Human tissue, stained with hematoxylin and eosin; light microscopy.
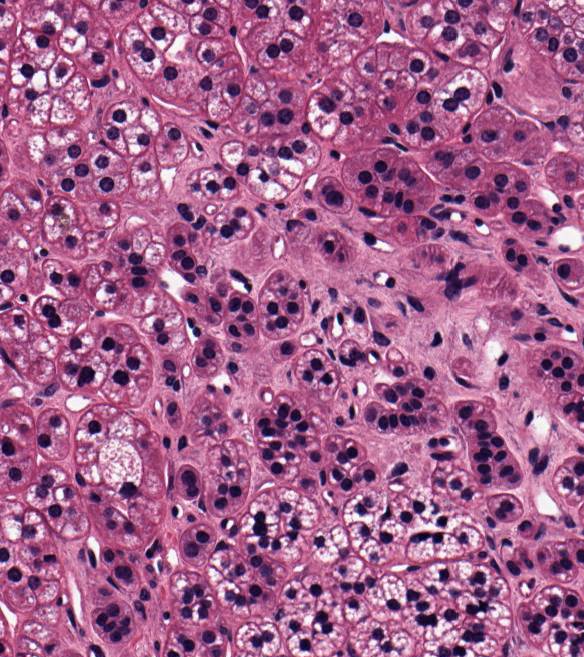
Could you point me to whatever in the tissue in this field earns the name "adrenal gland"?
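Checking the field item by item against the adrenal gland: many cells, most plainly in the lower part and upper left, have pale, finely vacuolated, foamy cytoplasm. Near the centre and right, cells have more solidly pink, granular cytoplasm with fewer vacuoles. That difference in pinkness fits the adrenal gland.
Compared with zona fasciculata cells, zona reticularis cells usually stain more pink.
Between the nests lie small empty white slits, consistent with thin-walled capillaries. Absent: glandular lumina and fat cells.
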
